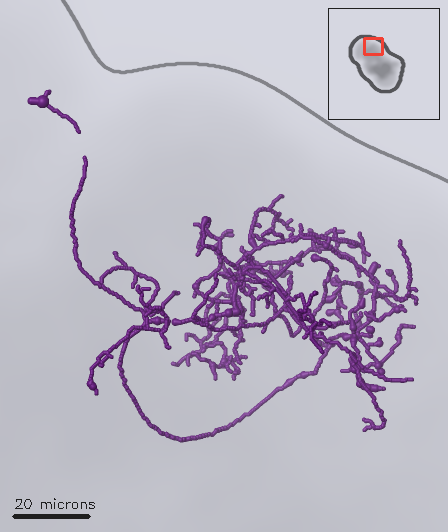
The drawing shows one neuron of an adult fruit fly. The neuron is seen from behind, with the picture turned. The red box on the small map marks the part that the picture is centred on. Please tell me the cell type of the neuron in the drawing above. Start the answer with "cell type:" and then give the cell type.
cell type: CB3553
